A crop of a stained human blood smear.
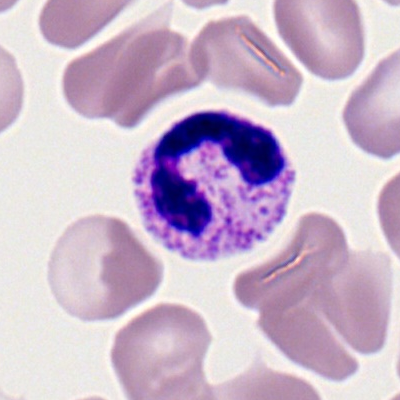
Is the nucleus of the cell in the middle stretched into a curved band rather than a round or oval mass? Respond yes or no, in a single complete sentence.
Yes, within this cell the nucleus runs as one curved band without separate lobes.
